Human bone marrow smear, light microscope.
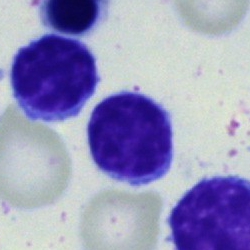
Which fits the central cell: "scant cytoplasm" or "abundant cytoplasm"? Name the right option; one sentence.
Most of this cell is taken up by its nucleus.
